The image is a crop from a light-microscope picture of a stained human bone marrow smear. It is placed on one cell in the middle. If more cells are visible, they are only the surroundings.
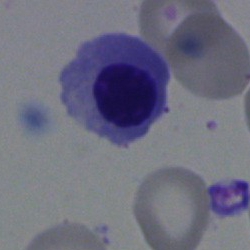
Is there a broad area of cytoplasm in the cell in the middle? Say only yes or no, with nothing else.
Yes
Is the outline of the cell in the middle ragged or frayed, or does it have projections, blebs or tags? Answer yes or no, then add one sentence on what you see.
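Yes. The cell outline is irregular, with small bumps along its edge.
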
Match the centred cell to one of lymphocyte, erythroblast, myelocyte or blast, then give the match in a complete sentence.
Centrally within this crop lies an erythroblast.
